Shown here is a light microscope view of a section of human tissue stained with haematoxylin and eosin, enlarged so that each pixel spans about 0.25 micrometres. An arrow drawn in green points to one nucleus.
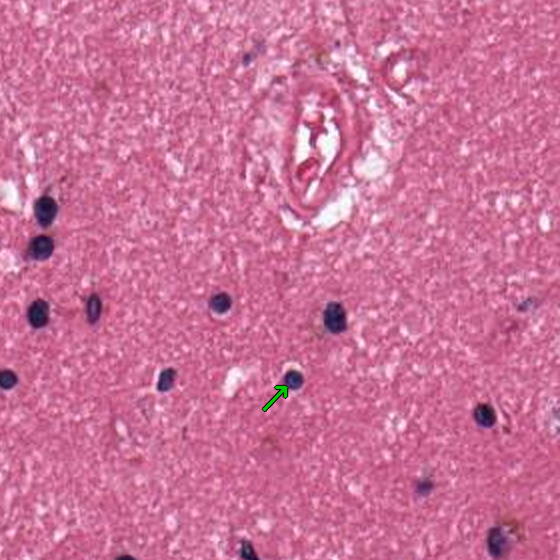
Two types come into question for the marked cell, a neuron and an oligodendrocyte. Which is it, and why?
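The marked nucleus belongs to an oligodendrocyte. The nucleus is round with a smooth outline and is a little smaller than the nearby nuclei. A narrow clear rim, widest on its upper side, surrounds the nucleus, and no pink cytoplasm can be made out around it.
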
